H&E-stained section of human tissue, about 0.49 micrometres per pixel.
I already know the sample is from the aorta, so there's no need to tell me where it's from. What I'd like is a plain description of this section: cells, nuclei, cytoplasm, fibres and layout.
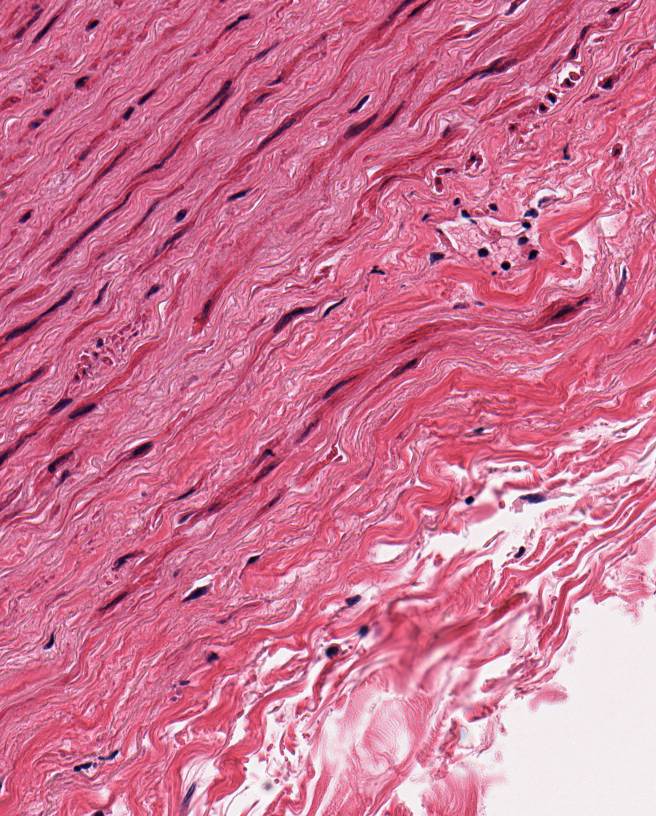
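First, the fibres: wavy bundles, strongly eosinophilic and pink. Second, the nuclei: dark, elongated and spindle-shaped, lying parallel to the fibres. Third, epithelium: none anywhere in the field. Fourth, fat cells: none among the fibres.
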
